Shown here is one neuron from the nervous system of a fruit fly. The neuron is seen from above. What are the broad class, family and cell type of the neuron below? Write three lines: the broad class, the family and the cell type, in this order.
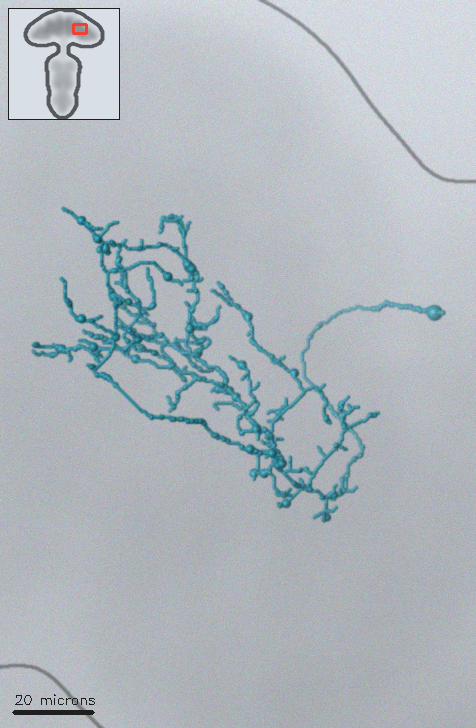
central-brain intrinsic neuron
hemilineage LHa3
LHAV3b2_b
